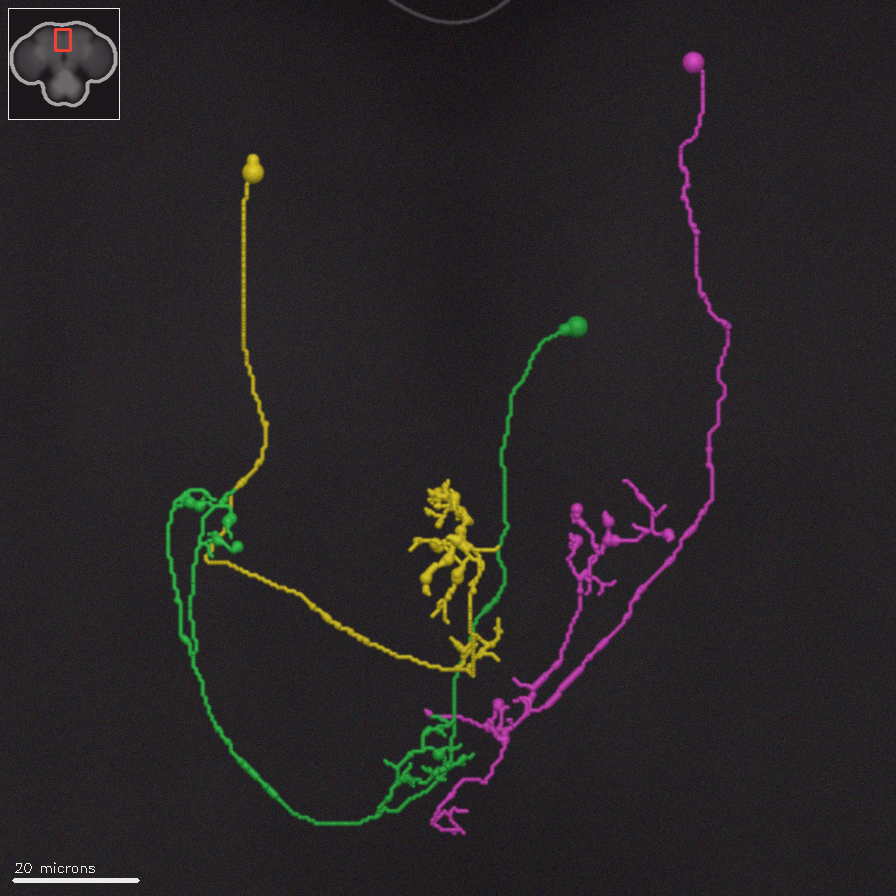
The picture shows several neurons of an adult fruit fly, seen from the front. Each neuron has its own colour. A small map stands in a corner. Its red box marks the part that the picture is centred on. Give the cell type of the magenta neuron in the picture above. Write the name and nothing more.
vDeltaM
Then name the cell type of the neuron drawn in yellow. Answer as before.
vDeltaK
